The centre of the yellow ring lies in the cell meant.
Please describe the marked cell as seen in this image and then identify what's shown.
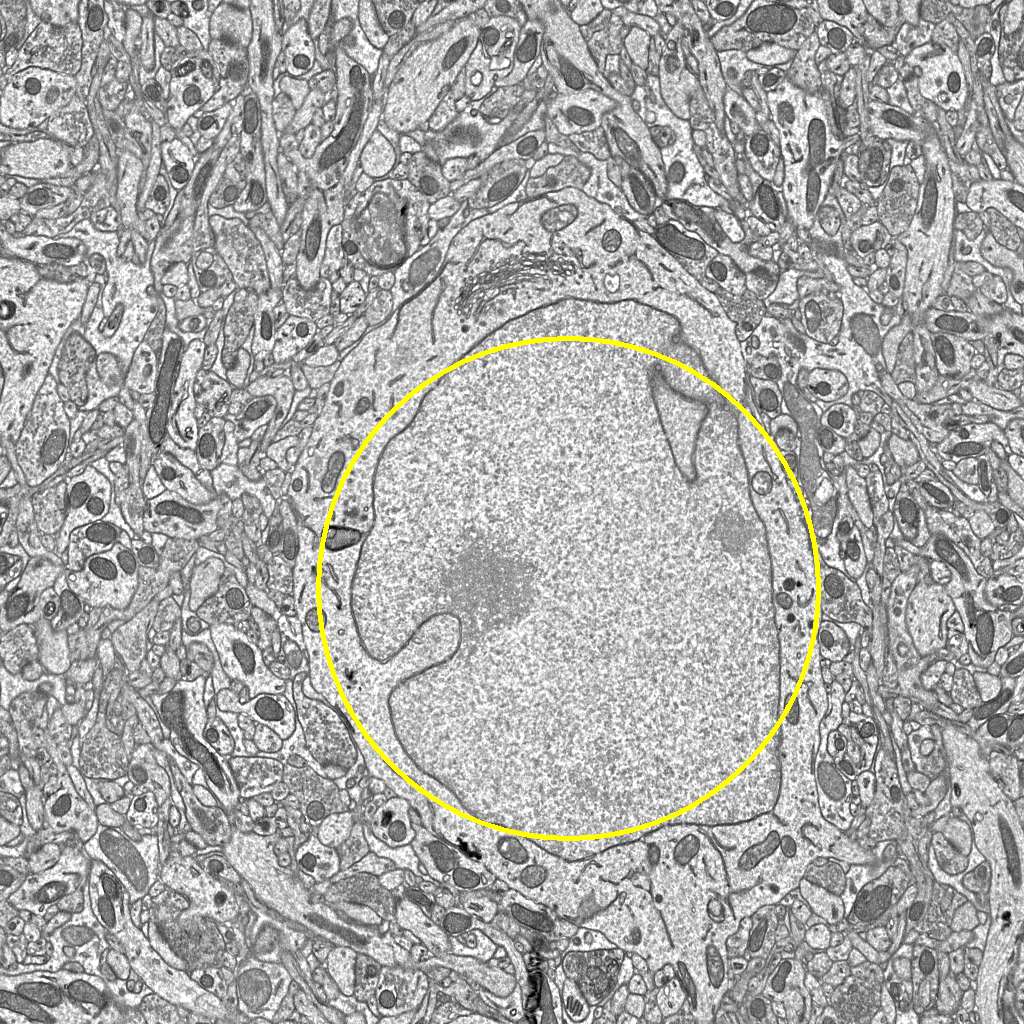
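The nucleus shows whole, broadly rounded, filling most of the ring. On its lower left the envelope folds deeply inward. Chromatin is pale and finely dispersed, no thick dense band along the envelope. Above the nucleus, a stack of curved parallel membranes. So: an excitatory neuron.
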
